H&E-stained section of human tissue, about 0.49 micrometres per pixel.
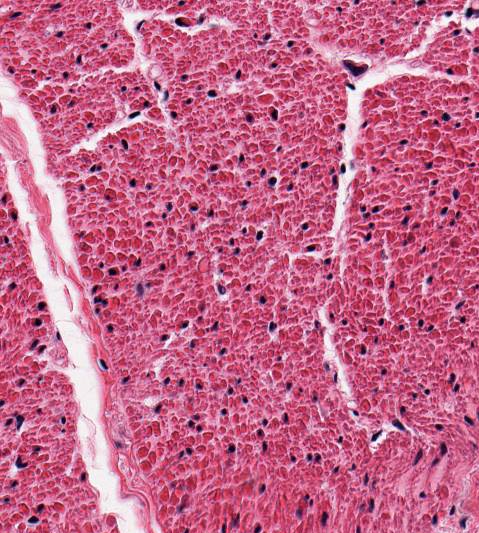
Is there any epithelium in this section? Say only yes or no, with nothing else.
No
